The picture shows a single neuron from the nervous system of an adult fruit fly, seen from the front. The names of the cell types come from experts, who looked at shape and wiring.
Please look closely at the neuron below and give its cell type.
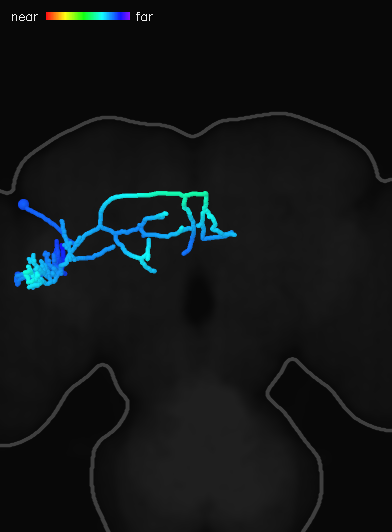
LC36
